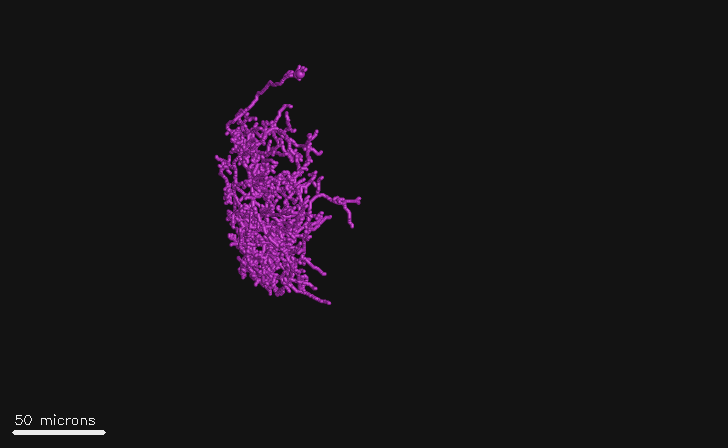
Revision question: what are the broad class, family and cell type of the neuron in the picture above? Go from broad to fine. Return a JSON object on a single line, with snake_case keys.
{"broad_class": "nerve-cord intrinsic neuron", "family": "hemilineage 17A", "cell_type": "IN17A022"}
